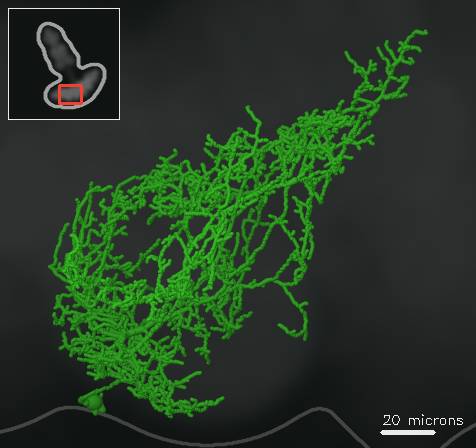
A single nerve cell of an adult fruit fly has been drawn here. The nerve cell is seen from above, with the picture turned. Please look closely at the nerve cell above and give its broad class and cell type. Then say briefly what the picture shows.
It is a central-brain intrinsic neuron. It is of cell type AVLP396. The cell body is at the lower left of the picture. From top to bottom in the picture it spans about 150 microns. The picture shows more than a hundred branch ends.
